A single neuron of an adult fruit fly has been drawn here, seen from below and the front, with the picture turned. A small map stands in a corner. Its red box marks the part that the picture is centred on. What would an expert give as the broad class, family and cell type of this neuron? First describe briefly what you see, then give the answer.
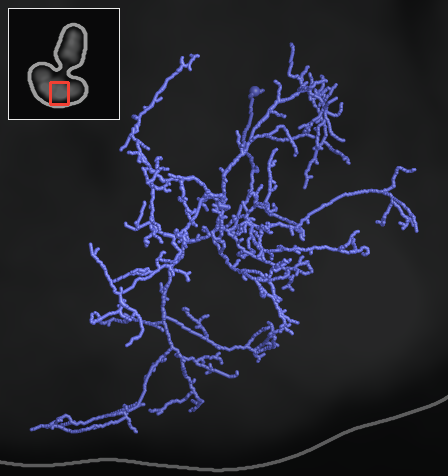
It lies in the brain. The cell body can be seen at the top of the picture. Dozens of branch ends can be seen. This is a central-brain intrinsic neuron. The family is hemilineage SMPpv2_ventral. Its cell type is LAL300m.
